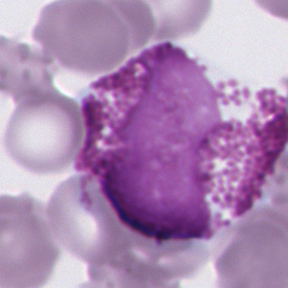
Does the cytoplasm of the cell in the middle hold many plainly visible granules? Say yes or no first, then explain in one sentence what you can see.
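Yes. The granules are numerous, coarse and dark purple.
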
